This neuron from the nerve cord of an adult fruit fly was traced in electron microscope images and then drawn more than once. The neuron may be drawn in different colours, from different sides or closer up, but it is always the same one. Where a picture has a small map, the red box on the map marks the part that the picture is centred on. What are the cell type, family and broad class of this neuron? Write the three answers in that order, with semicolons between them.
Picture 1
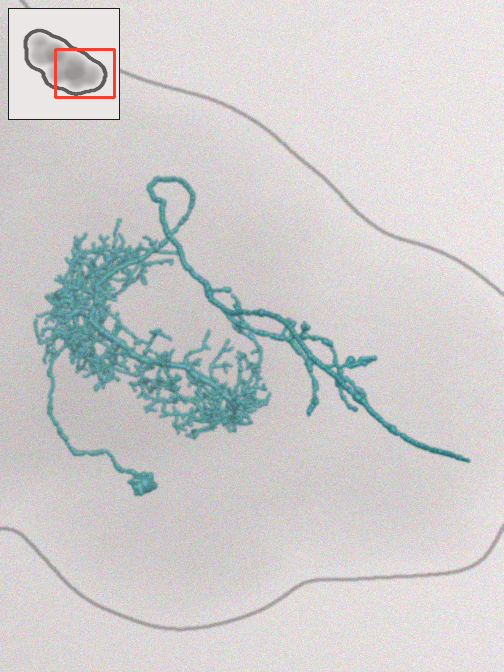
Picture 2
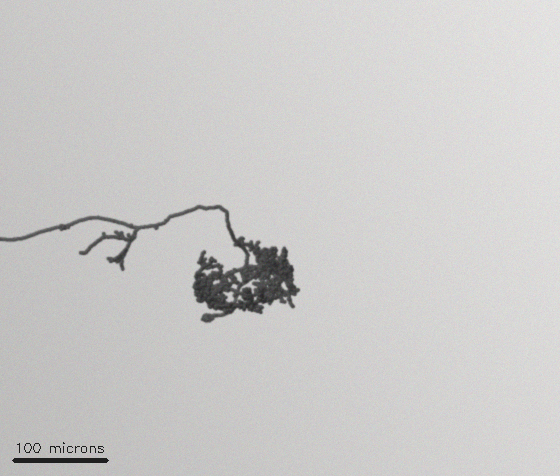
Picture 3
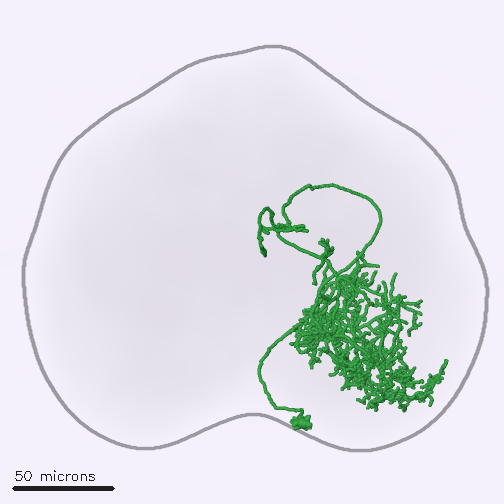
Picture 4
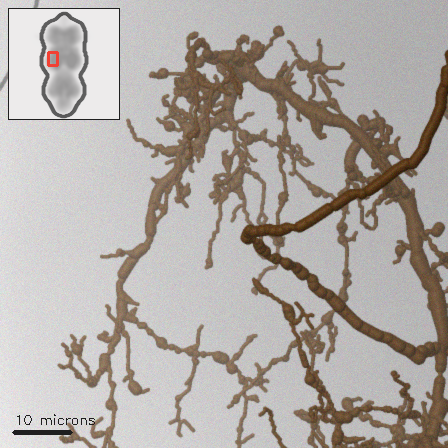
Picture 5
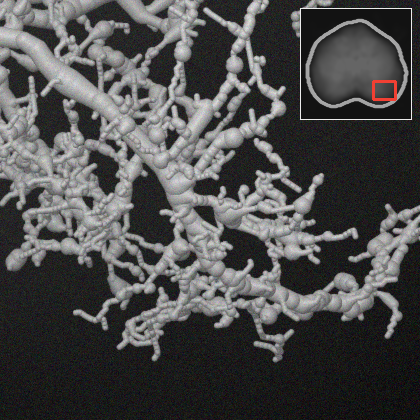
AN04B003; hemilineage 04B; ascending neuron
